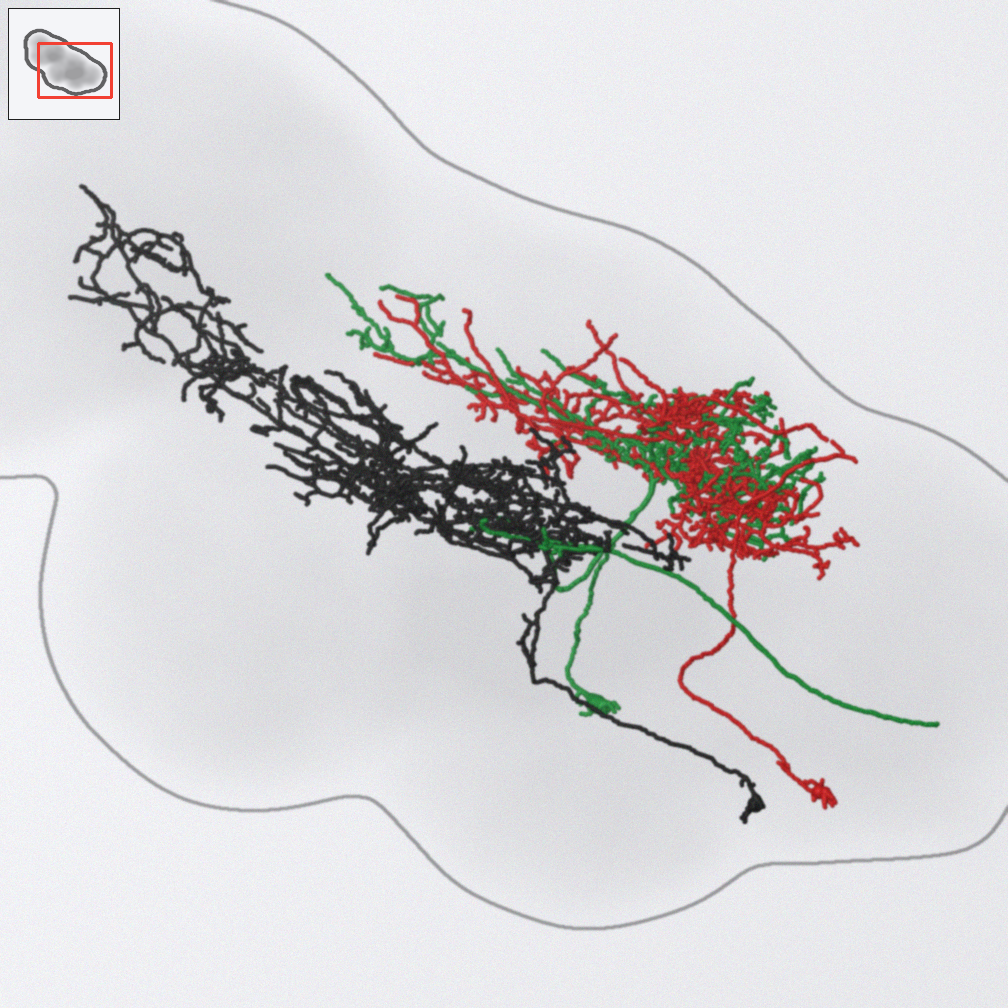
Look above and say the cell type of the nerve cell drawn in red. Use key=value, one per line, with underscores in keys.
cell_type=IN02A013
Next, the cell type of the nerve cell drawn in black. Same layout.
cell_type=IN07B026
